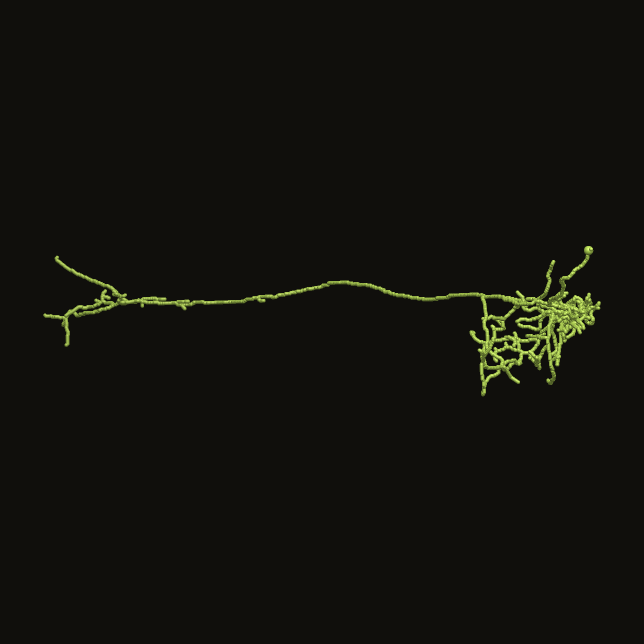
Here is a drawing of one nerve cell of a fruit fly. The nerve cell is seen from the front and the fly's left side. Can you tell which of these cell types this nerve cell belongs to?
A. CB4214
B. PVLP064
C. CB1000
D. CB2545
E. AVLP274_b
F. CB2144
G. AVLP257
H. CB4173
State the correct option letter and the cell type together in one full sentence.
Option B, which reads PVLP064, is the cell type of the nerve cell.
